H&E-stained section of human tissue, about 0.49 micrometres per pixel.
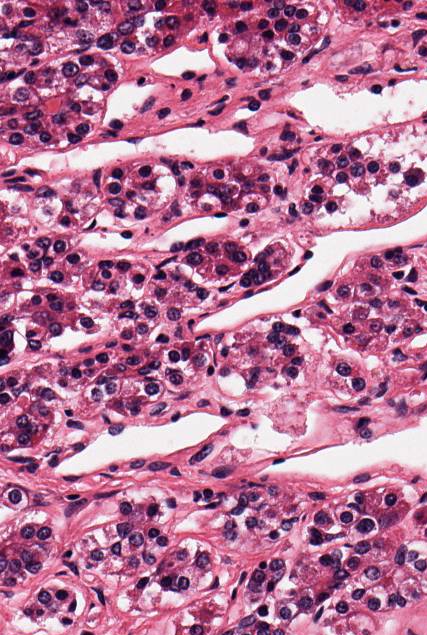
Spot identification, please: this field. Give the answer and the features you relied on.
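This field is pars distalis of the pituitary. Arrangement: throughout, cells lie in small nests separated by thin pink septa. Cell shape: polygonal. Cytoplasm: in many cells pale and finely vacuolated. Lumens: none form within the nests.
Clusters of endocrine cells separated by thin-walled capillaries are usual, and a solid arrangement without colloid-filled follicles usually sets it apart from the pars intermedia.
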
